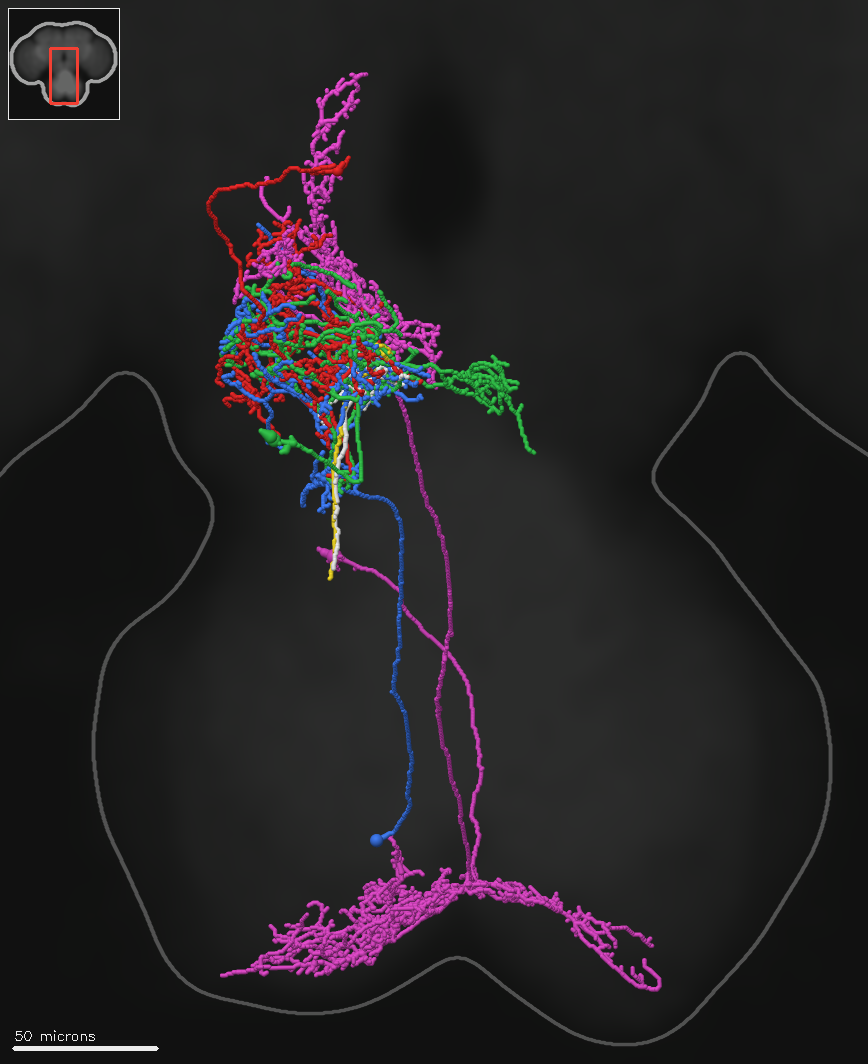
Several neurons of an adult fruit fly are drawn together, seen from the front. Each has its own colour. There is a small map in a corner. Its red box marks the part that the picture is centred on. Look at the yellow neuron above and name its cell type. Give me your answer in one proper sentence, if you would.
The neuron here is of the cell type LB3a.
